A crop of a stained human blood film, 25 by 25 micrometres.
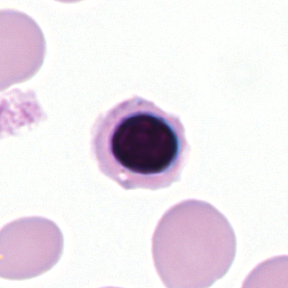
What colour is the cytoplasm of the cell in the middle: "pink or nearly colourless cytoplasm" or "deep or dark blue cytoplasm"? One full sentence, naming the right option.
This cell's cytoplasm lacks blue and grey, being pink, salmon or nearly colourless.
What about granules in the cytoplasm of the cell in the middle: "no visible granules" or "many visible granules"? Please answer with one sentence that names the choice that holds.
The cytoplasm of the cell lacks visible granules entirely.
